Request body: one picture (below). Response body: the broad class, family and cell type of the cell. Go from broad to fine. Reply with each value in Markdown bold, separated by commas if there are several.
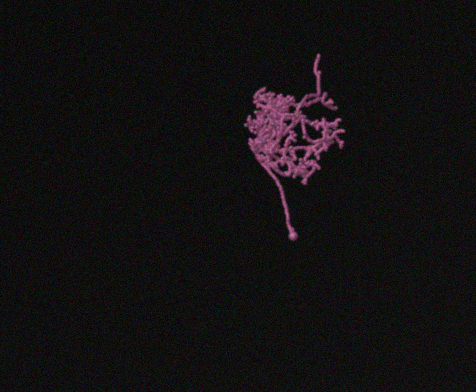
**central-brain intrinsic neuron**, **hemilineage VLPl&p1_lateral**, **PVLP074**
